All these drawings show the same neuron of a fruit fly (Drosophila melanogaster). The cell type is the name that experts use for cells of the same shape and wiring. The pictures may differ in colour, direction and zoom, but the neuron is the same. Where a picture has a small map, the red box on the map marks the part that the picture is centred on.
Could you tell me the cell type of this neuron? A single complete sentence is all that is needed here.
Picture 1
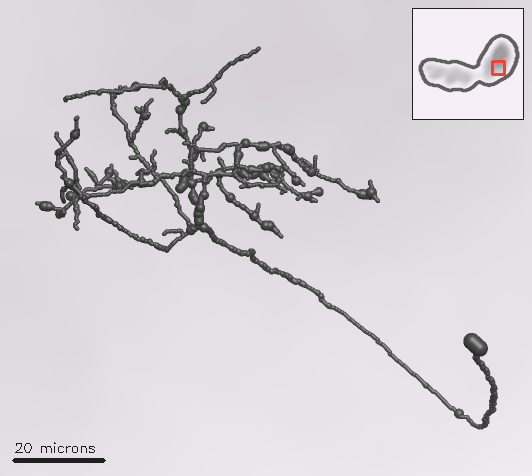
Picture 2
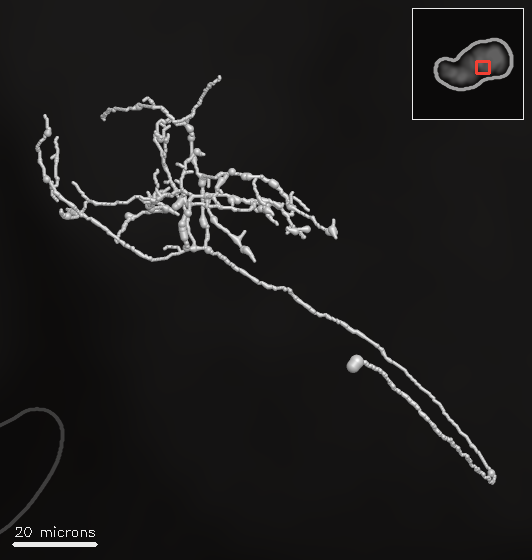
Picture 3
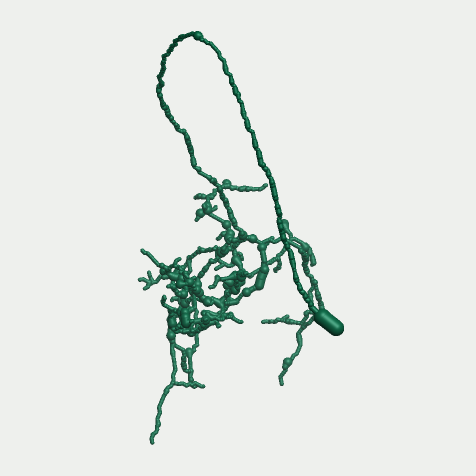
This neuron has been assigned cell type CB0986.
